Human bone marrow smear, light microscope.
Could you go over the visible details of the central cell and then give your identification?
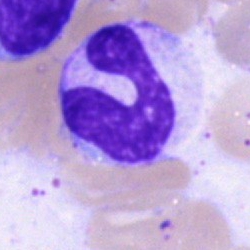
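In this cell the hollow of the nuclear bend opens toward the left side. The chromatin is dense and stains dark purple. Cytoplasm fills the notch inside the curve of the nucleus and is pale lilac rather than deep blue. The central cell is a band neutrophil.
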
